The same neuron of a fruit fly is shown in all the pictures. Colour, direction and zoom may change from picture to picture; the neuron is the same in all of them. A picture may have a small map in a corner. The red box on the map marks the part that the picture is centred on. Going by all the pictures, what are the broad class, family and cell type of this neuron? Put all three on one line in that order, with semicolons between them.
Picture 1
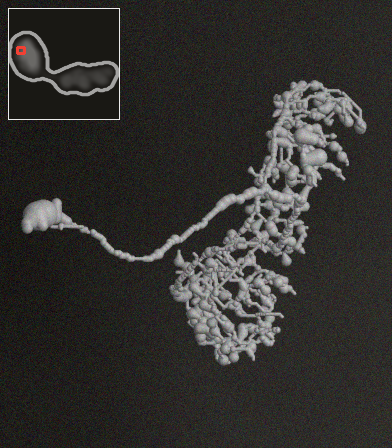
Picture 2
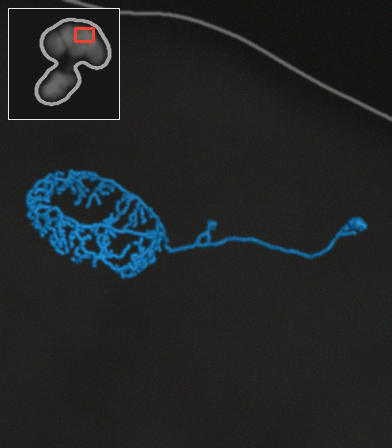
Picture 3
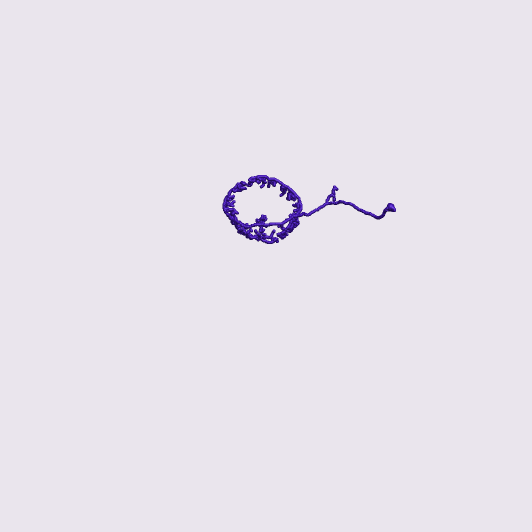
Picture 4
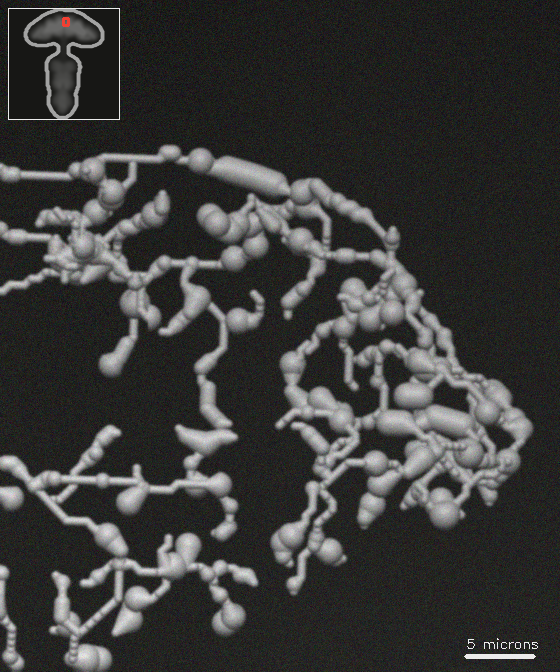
central-brain intrinsic neuron; hemilineage EBa1; ER4d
